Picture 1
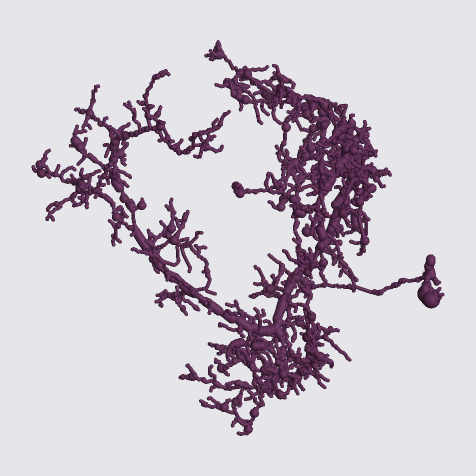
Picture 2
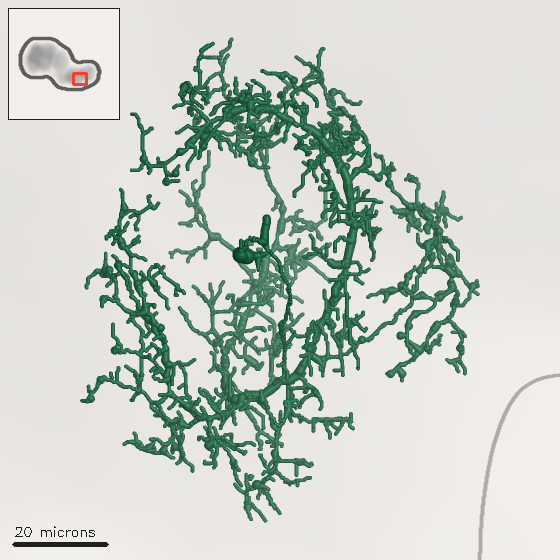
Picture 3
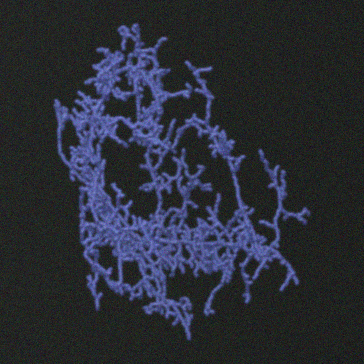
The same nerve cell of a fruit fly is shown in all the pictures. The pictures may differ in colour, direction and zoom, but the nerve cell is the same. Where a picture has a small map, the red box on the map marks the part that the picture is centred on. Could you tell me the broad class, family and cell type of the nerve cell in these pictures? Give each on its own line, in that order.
nerve-cord intrinsic neuron
hemilineage 17A
IN17A052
